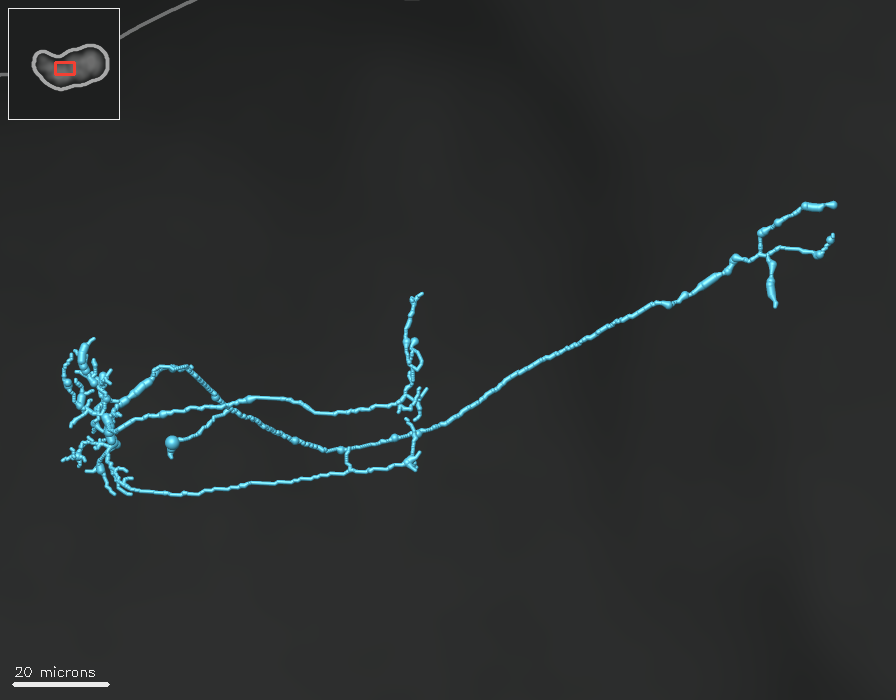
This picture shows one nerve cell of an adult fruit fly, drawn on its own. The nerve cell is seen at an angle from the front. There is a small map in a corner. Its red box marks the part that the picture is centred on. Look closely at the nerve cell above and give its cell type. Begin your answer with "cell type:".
cell type: LLPC2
